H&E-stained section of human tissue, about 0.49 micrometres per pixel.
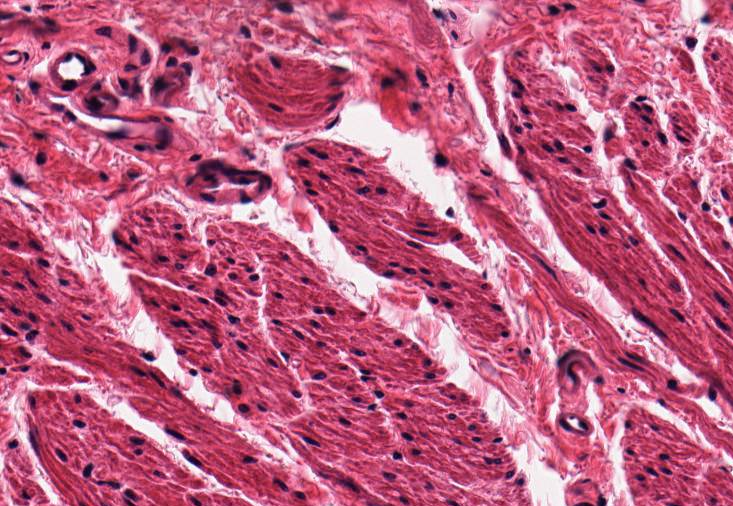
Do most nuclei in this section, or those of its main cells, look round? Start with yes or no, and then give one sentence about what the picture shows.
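No. The nuclei within the bundles are elongated and lie parallel to the long axis of the fibres.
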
